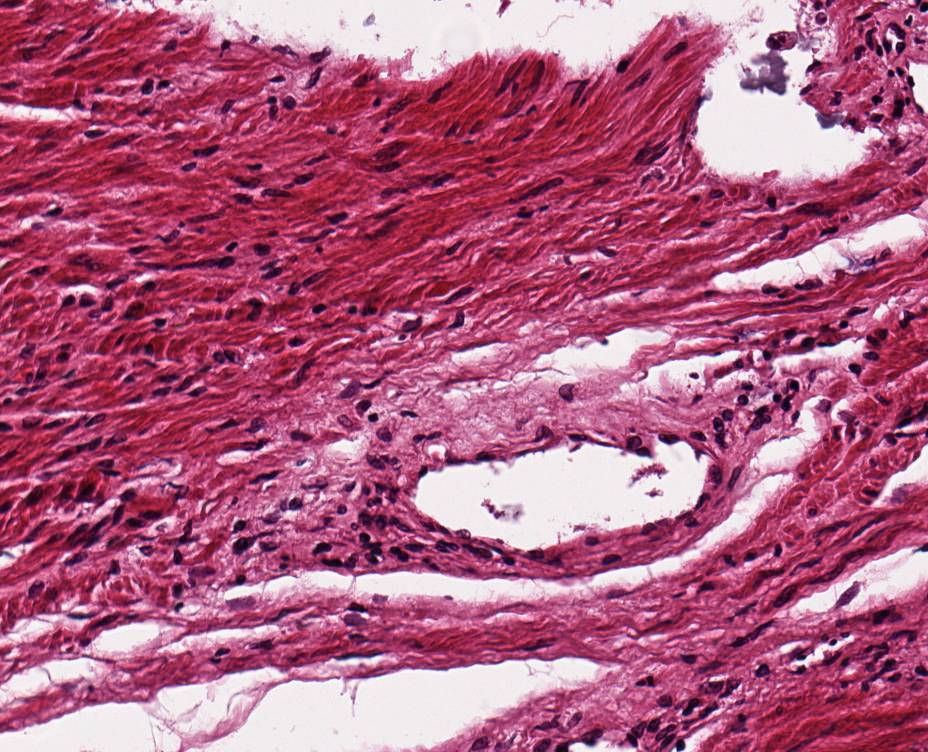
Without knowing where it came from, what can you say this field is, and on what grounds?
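This is fibromuscular stroma. The spindle cells have deep red, fibrillar cytoplasm and elongated nuclei lying parallel to the run of the bundles.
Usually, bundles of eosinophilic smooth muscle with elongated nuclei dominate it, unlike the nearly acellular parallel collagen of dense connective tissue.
No glands or epithelial linings appear among the bundles.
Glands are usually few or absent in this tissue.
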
